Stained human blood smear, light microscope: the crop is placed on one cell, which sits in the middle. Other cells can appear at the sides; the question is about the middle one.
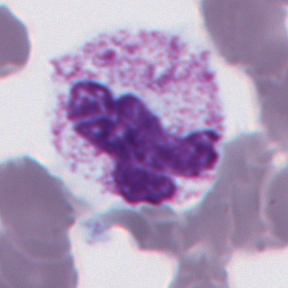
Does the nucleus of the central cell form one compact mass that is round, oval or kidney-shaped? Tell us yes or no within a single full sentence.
No, in this cell the nucleus is split into separate segments.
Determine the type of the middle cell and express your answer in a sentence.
Answering briefly, the cell in the middle is a segmented neutrophil.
